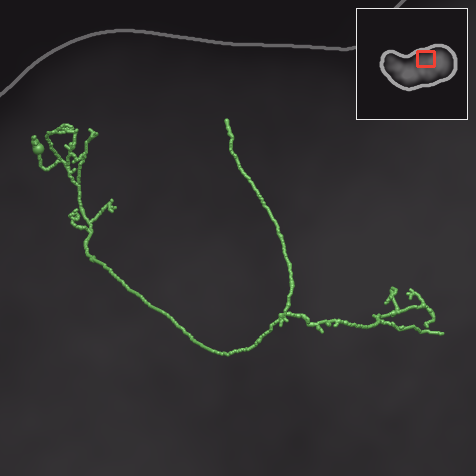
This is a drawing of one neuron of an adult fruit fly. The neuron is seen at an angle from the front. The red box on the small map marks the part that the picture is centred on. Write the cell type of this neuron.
KCa'b'-ap2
